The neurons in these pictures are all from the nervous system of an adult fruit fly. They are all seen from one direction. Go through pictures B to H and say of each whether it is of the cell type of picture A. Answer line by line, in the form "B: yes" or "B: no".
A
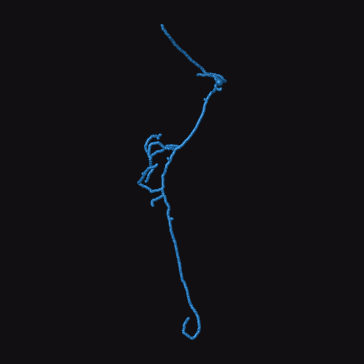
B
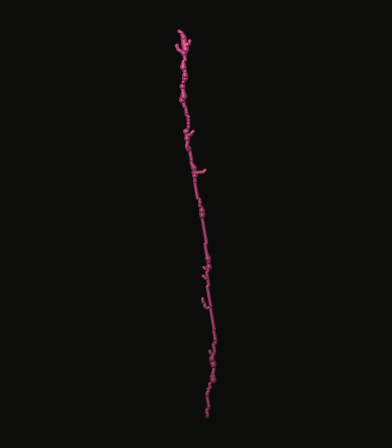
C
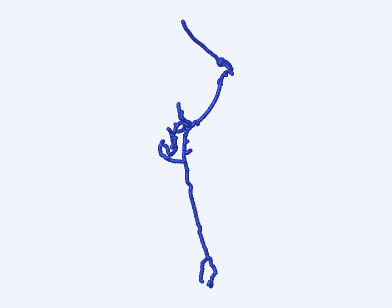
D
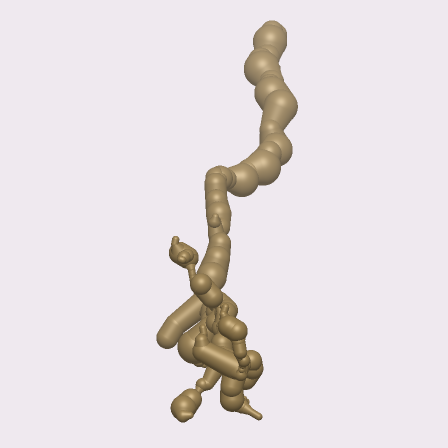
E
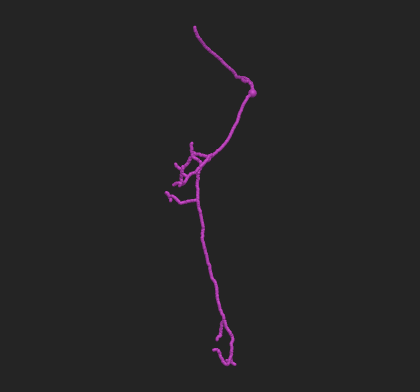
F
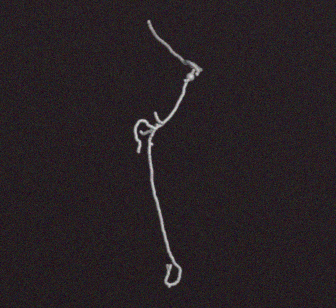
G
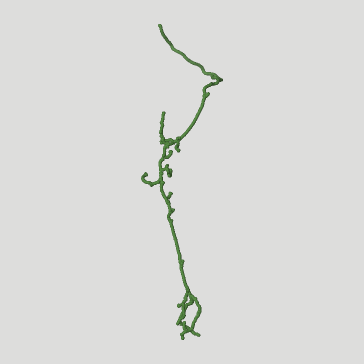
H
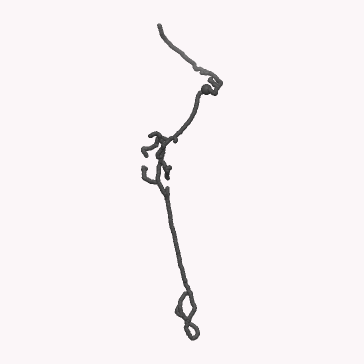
B: no
C: yes
D: no
E: yes
F: yes
G: yes
H: yes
